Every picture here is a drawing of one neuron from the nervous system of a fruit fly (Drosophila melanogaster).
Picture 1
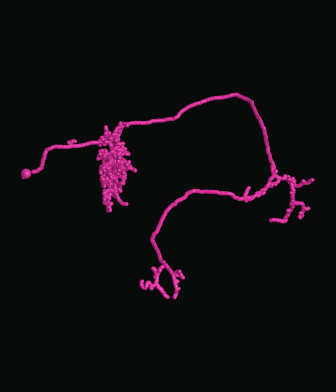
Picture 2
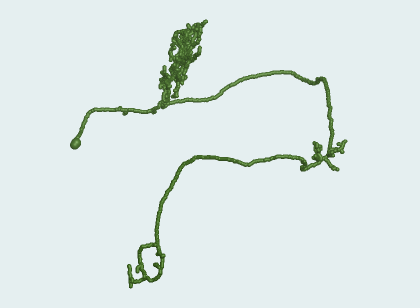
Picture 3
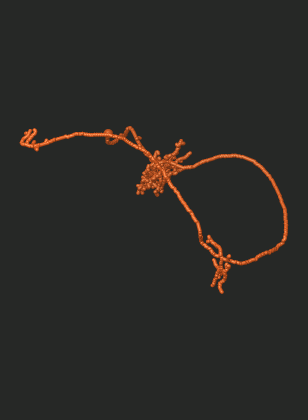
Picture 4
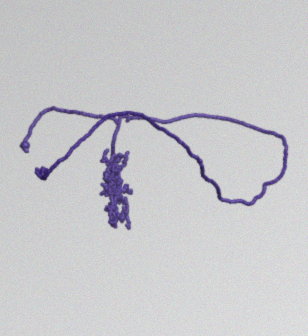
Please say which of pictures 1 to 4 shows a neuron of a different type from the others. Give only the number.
4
